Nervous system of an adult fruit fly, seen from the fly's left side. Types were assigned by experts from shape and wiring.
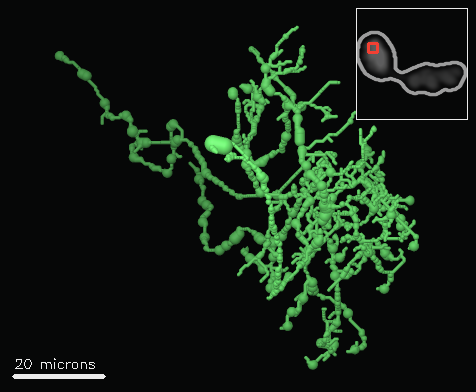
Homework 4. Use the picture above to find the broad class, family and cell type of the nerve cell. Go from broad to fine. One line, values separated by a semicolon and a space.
central-brain intrinsic neuron; hemilineage VLPl4_dorsal; LH007m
